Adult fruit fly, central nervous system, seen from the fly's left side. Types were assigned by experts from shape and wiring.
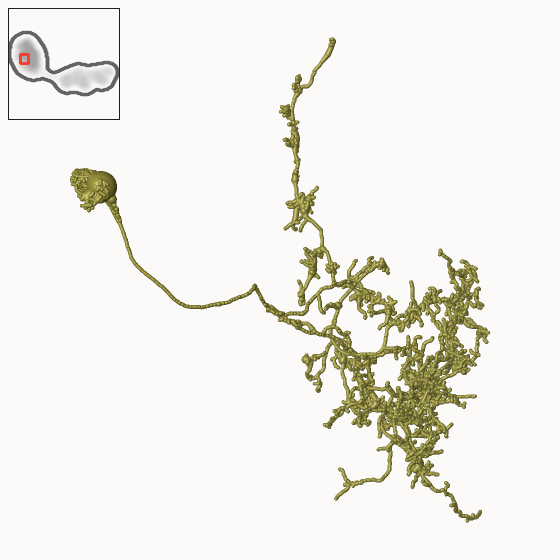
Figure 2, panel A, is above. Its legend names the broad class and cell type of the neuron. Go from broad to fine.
central-brain intrinsic neuron; CB1206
